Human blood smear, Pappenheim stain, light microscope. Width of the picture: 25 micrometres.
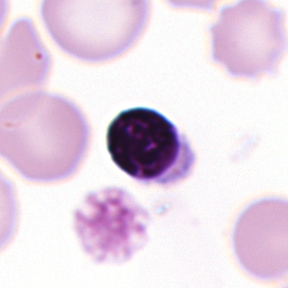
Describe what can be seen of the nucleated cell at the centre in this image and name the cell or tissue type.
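Chromatin first: dense and very dark purple, gathered into coarse clumps. Cytoplasm next: only a scant pale greyish-blue rim, seen mainly at the lower right edge, with no granules in it. Outline: smooth, without projections. Size: about 8 by 6 micrometres, roughly as wide as a red cell that lies whole in the picture. The cell is a normoblast.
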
